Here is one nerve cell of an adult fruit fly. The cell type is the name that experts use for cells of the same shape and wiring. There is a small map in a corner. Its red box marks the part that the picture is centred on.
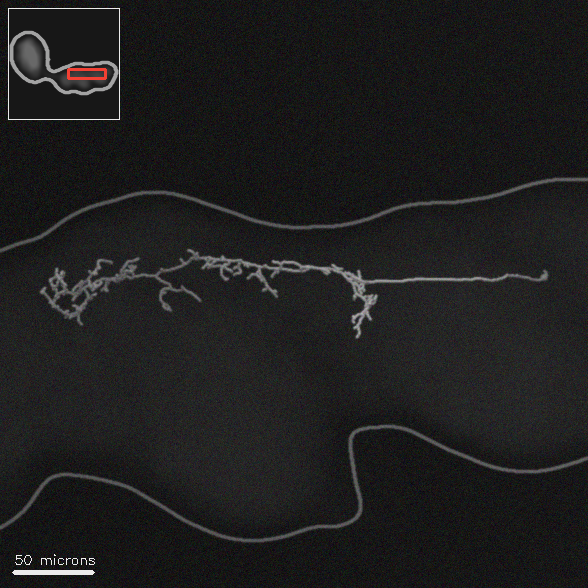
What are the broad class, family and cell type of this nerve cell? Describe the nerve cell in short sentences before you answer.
Its cell body lies on the right of the picture. From left to right in the picture it spans about 300 microns. It is a nerve-cord intrinsic neuron. Its family is hemilineage 03B. The cell type is IN03B083.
